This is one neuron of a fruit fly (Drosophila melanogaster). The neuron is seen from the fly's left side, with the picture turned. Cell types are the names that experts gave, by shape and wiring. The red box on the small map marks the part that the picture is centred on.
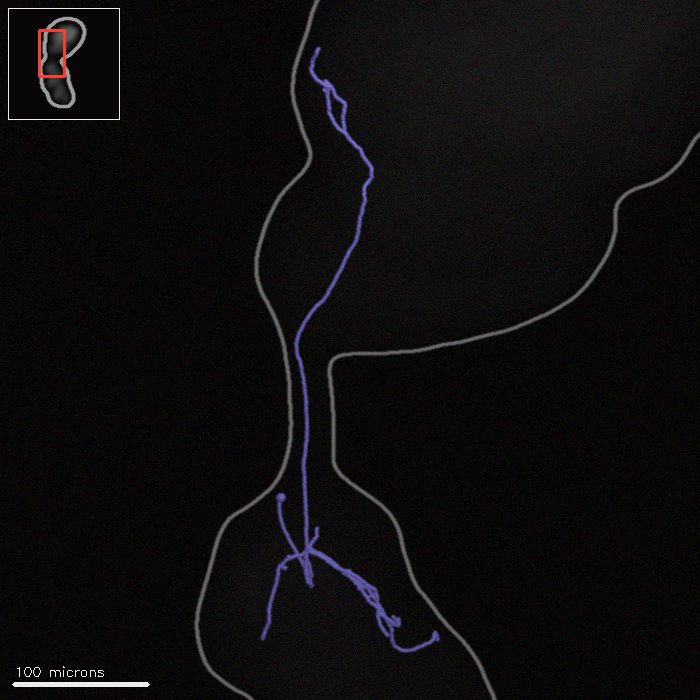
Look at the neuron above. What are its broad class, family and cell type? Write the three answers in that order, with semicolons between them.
ascending neuron; hemilineage 08B; AN08B113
